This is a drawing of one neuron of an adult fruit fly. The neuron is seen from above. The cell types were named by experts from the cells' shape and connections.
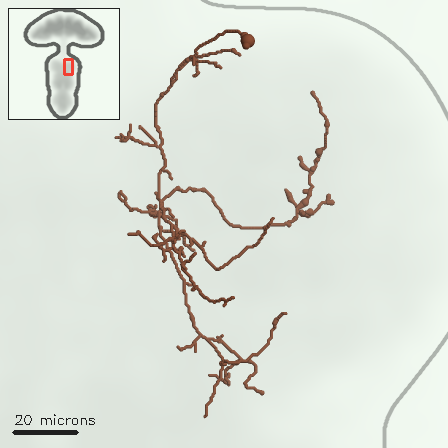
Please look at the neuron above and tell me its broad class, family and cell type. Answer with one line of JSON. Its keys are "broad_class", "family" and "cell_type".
{"broad_class": "nerve-cord intrinsic neuron", "family": "hemilineage 09A", "cell_type": "IN09A063"}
